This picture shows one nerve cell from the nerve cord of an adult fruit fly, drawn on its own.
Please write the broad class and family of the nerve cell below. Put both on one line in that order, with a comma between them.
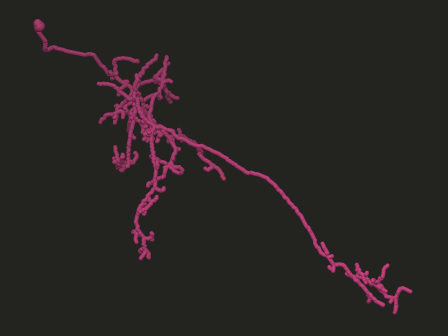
nerve-cord intrinsic neuron, hemilineage 19A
